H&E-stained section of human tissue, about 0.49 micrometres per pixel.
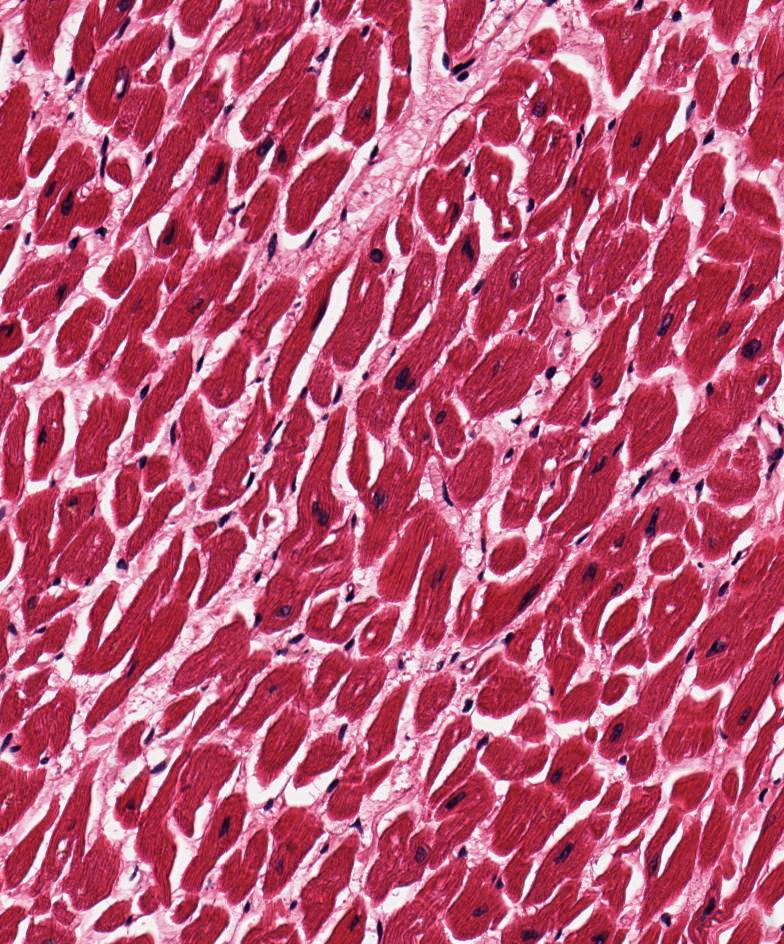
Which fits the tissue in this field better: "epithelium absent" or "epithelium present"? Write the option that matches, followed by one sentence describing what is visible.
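Epithelium absent. The whole field is made up of muscle fibres with no epithelium anywhere.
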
